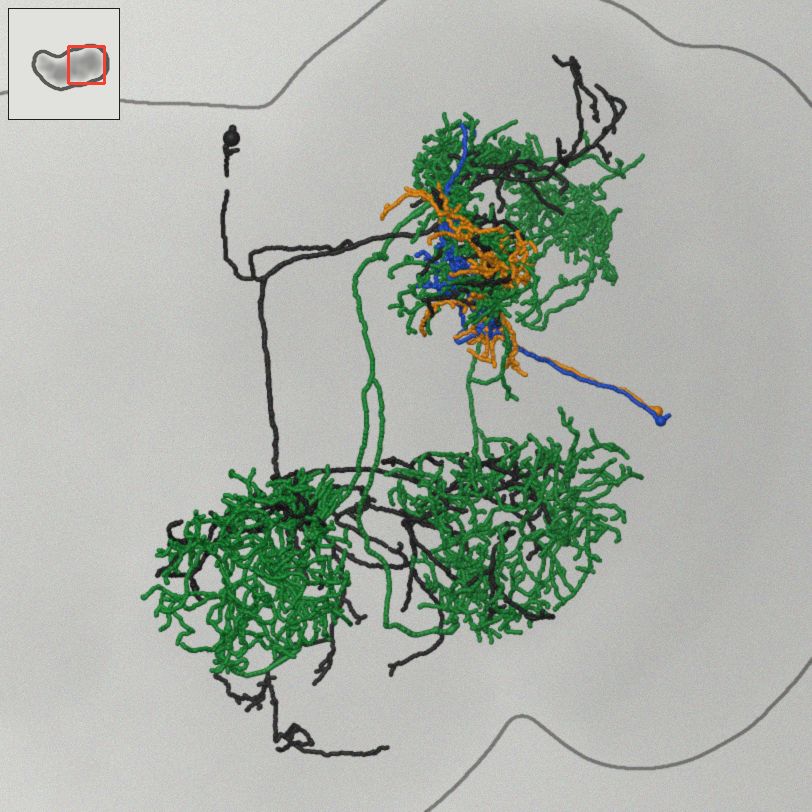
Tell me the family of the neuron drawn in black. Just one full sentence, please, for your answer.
As a matter of family, this neuron is ALIN.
